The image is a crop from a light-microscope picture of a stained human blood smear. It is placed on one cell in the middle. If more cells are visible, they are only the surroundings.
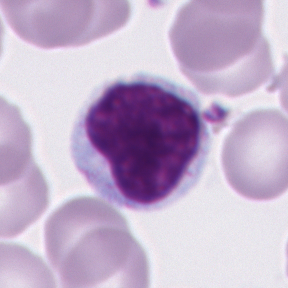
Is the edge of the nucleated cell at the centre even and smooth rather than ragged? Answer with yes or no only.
Yes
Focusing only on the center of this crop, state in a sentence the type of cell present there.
Occupying the centre of the crop is a typical lymphocyte.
